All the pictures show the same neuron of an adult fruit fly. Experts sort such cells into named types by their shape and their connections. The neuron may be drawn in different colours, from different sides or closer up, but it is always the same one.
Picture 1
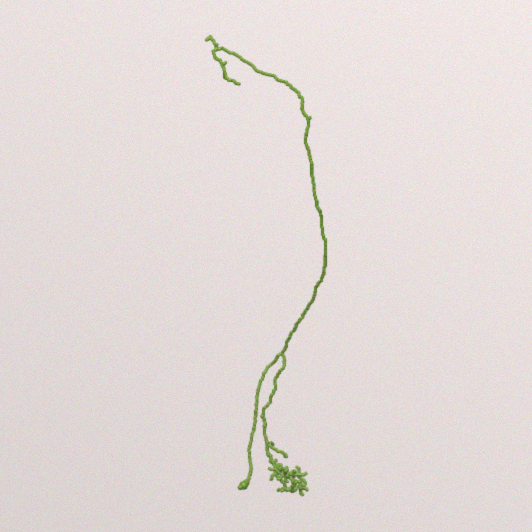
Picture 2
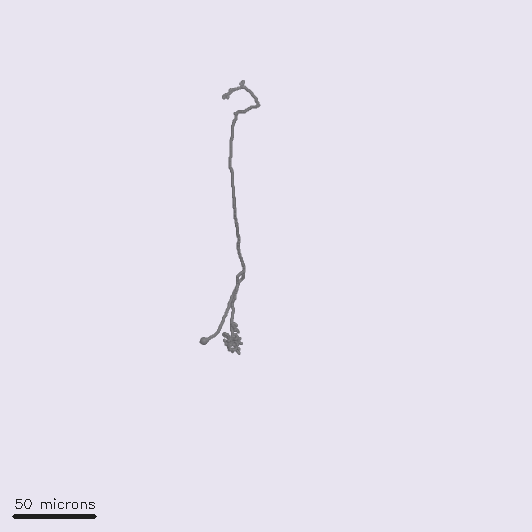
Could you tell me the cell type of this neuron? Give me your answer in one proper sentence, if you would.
A cell of type LC30 is what this neuron is.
